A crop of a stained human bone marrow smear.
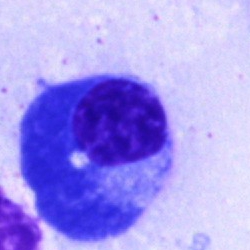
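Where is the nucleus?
Off-centre, toward the upper right, with one small clear vacuole at its lower left edge.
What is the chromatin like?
Coarse and clumped.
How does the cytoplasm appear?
Abundant and deep blue.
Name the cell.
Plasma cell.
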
